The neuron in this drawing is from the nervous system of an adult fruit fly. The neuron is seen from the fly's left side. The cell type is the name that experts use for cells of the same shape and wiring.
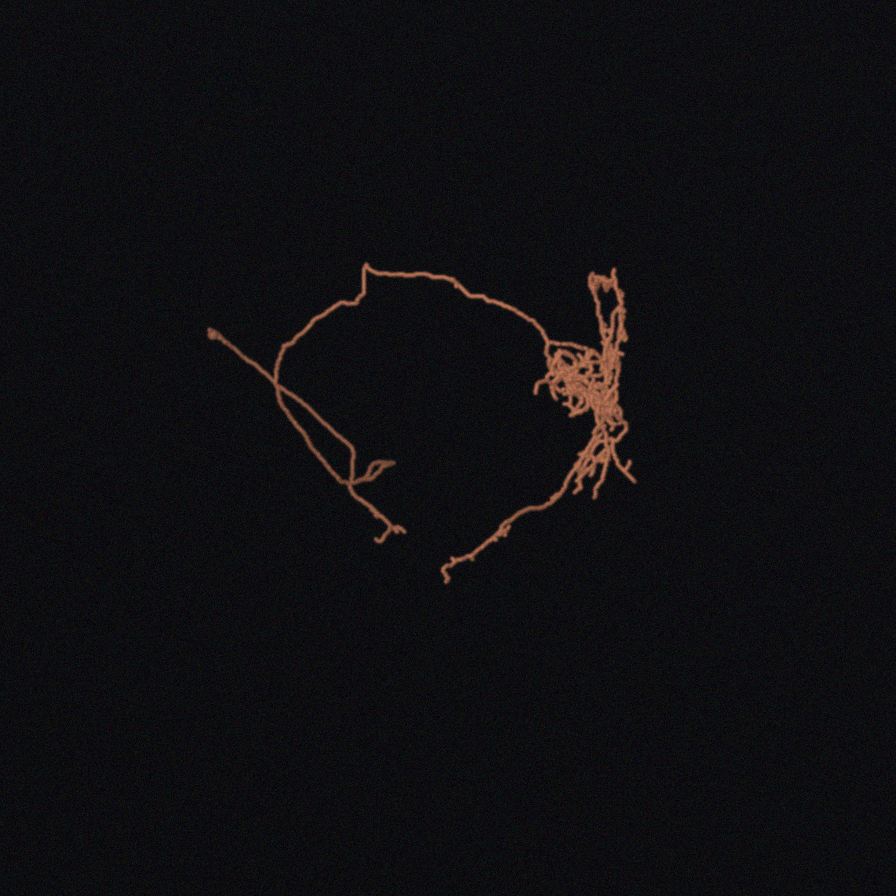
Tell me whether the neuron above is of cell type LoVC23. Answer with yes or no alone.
yes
